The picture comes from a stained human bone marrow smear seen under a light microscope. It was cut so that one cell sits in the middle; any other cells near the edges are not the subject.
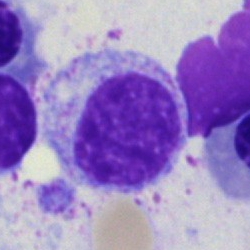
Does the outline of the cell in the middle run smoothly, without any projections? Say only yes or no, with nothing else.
Yes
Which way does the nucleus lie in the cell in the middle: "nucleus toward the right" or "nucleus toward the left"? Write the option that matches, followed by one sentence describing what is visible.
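Nucleus toward the right. The nucleus sits off-centre toward the right, so the cytoplasm is wider on the left.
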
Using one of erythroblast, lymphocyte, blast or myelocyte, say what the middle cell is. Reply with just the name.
myelocyte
